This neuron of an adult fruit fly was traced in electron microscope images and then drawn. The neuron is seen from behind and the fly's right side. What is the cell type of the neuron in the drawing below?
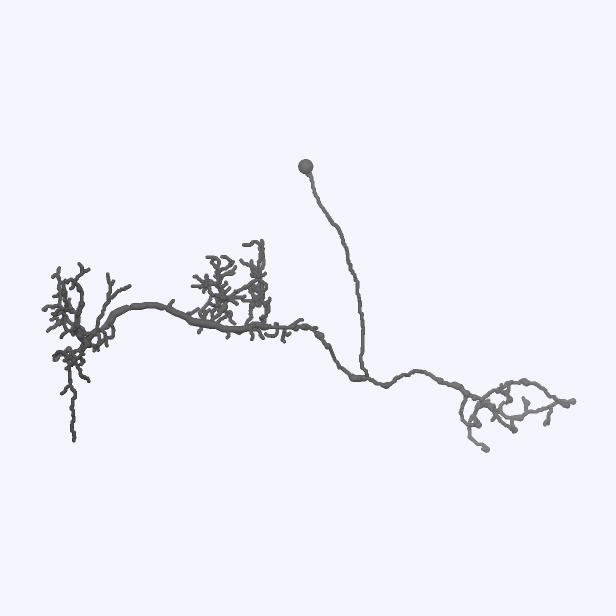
LPLC2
